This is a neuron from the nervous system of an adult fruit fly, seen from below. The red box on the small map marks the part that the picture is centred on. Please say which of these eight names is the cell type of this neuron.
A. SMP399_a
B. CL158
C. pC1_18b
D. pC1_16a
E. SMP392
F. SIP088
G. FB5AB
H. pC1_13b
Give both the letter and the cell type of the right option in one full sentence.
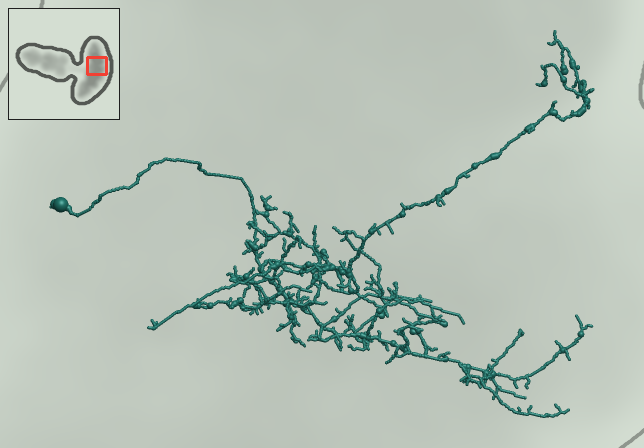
The neuron's type of cell is SMP392, as in option E.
